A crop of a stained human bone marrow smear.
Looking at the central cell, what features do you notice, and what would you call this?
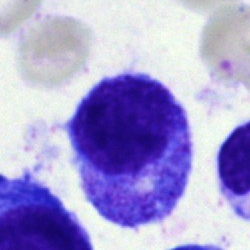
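Start with the outline: round to slightly oval, with a smooth border. Now the nucleus: see how the chromatin stains a very dark purple and looks dense. In the cytoplasm, fine pink-purple granules are scattered about, and just below the nucleus there's a paler zone. And this cell is a myelocyte.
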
